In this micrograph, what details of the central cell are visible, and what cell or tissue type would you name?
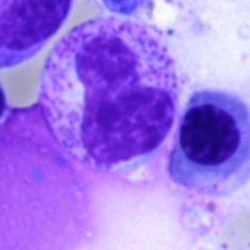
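Start with the outline: it is round. Now look at the chromatin, which is dark purple and mottled with clumps. Around the nucleus the cytoplasm makes a wide rim, broadest on the left side, and between the granules it is pale and nearly colourless. This cell is a metamyelocyte.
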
